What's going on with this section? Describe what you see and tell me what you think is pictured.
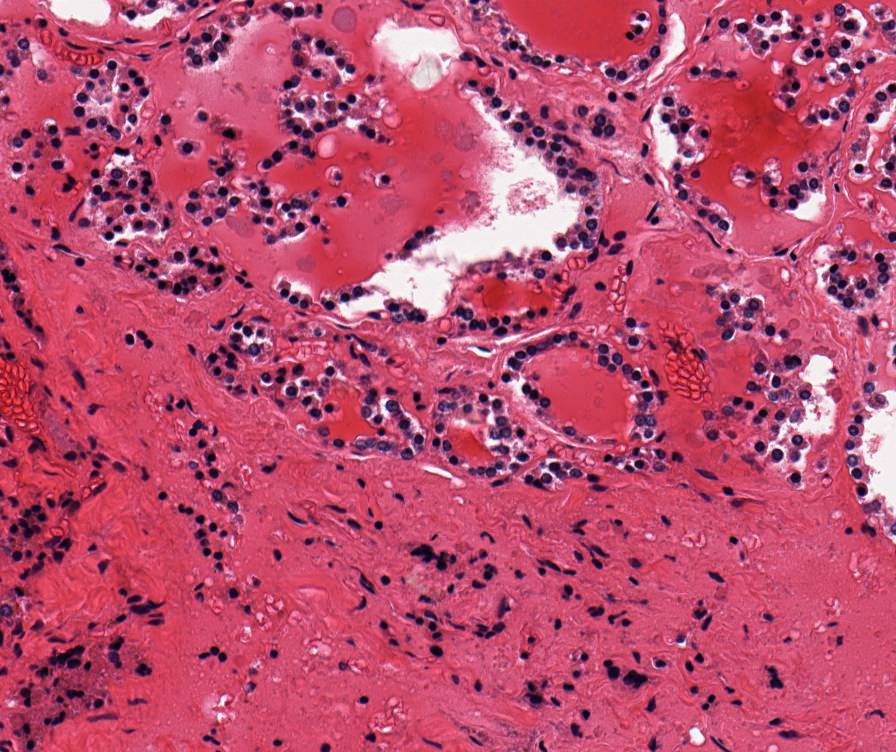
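Rounded glandular units crowd the upper half here, with dense stroma below. Small cells with round, dark nuclei line them, and loose detached cells lie scattered in some of the pink-filled lumens. That lower stroma is pink, with scattered dark spindle-shaped nuclei. It's thyroid.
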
